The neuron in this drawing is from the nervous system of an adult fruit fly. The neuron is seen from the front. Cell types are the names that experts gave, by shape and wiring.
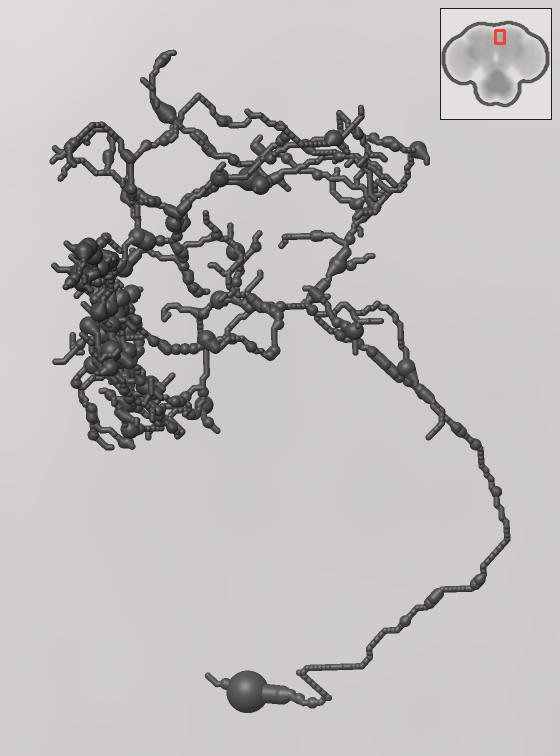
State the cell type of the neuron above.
SMP403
